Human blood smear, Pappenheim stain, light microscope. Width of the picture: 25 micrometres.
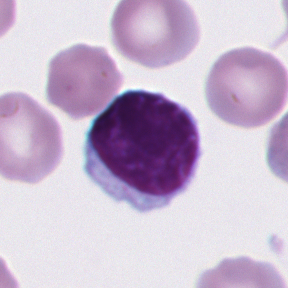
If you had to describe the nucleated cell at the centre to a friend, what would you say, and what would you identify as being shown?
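The nucleus is round in outline, about 9 micrometres across, and fills about 80% of the cell's area. Its chromatin stains dark purple throughout and is coarsely clumped. The cytoplasm is pale blue and widest on the lower-left side of the cell. The cell is a typical lymphocyte.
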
